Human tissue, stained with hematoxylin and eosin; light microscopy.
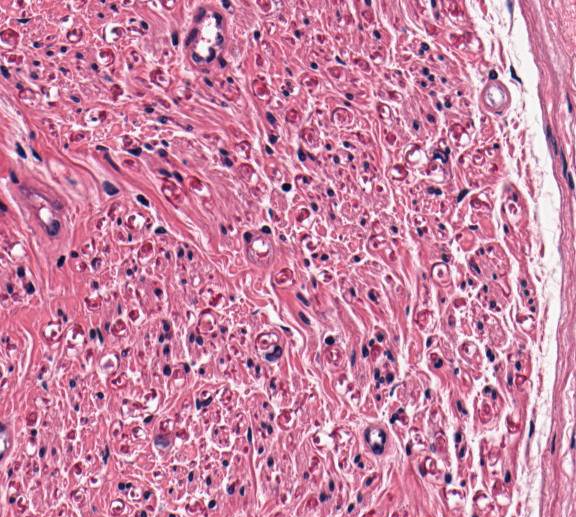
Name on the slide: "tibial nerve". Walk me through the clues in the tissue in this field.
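In this field of tibial nerve, most of the area is taken up by closely packed small round profiles, many with a pink centre and a pale rim.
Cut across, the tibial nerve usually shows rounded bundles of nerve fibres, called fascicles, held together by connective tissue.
The wavy pink fibrous strands running between groups of round profiles agree with that arrangement. Small dark oval to elongated nuclei lie singly among the profiles throughout, and blue-purple staining is confined to them, the rest of the tissue being mainly pink.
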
